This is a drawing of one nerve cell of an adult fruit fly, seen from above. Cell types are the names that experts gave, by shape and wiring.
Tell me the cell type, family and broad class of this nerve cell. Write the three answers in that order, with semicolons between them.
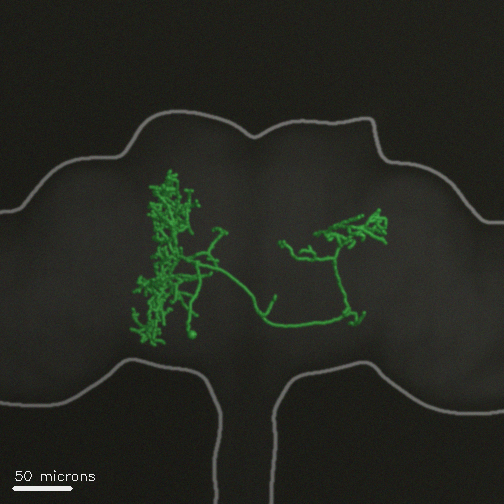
LAL304m; hemilineage DM6_central1; central-brain intrinsic neuron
